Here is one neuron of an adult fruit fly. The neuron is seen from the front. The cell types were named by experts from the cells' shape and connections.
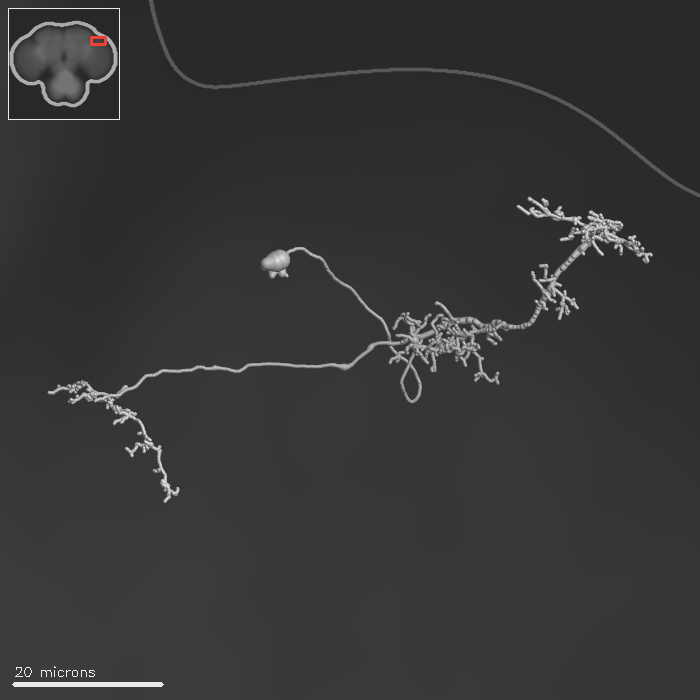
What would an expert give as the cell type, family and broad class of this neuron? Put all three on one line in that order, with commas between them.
T2, T, optic-lobe intrinsic neuron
